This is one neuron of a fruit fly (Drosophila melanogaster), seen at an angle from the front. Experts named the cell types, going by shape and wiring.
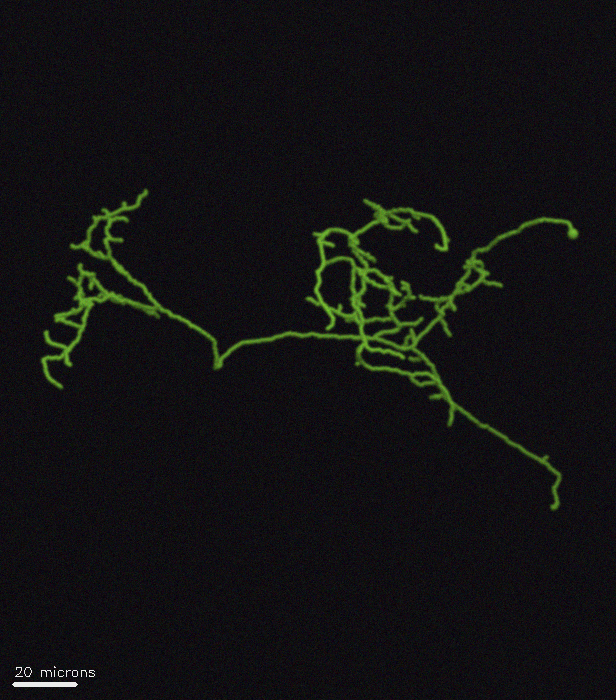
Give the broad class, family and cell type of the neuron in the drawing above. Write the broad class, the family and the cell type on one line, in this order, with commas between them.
central-brain intrinsic neuron, hemilineage VLPd&p1_posterior, CB3060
